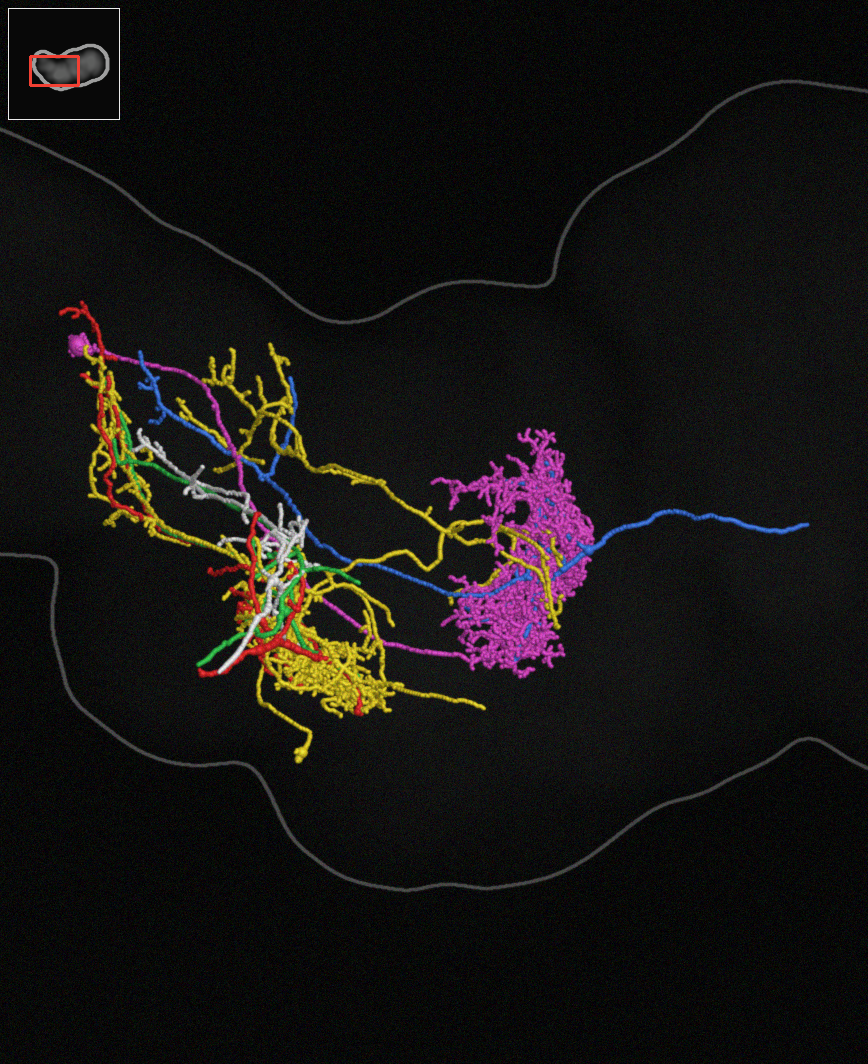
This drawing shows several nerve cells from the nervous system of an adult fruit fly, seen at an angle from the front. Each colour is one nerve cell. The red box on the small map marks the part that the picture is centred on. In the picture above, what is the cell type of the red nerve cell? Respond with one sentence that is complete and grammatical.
The cell type name SNpp31 applies to this nerve cell.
